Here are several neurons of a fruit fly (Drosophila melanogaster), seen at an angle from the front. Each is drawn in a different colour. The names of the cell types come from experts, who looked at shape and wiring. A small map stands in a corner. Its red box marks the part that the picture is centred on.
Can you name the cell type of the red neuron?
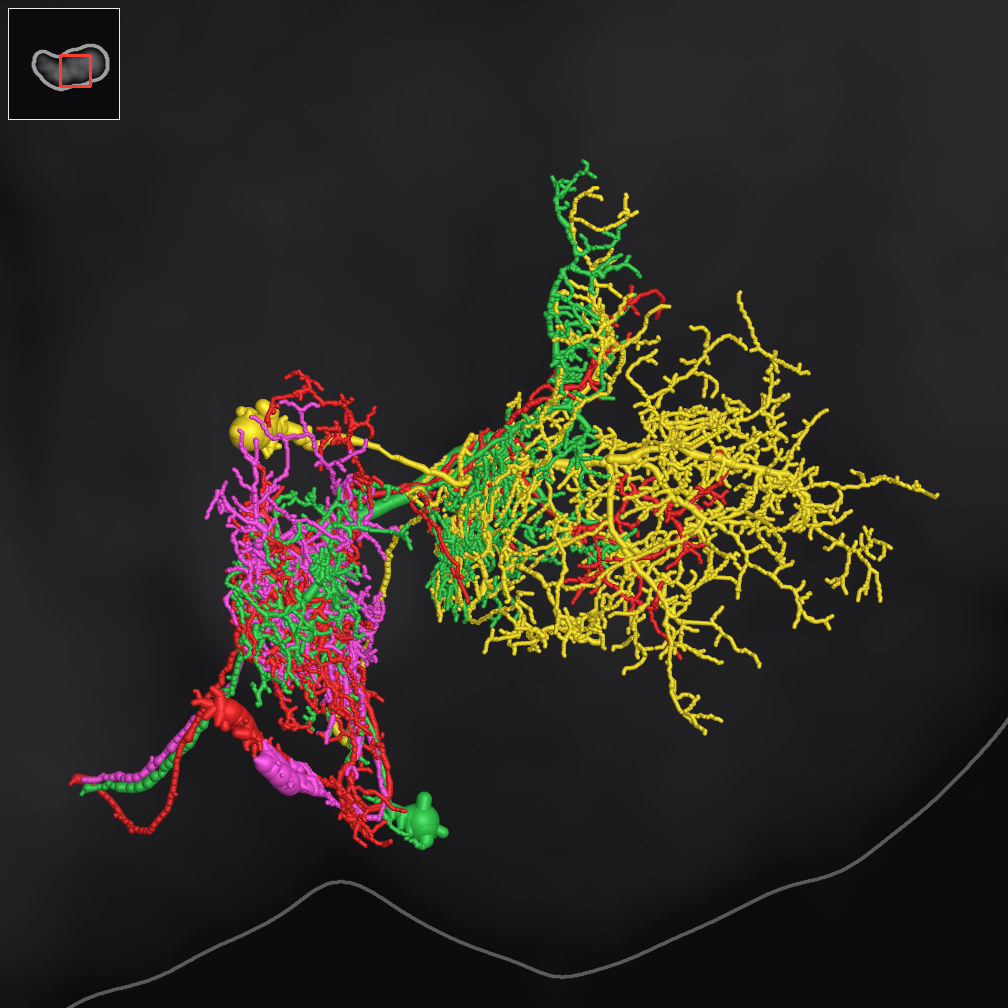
CvN4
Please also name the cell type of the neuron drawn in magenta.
GNG276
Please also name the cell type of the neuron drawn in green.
CvN5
